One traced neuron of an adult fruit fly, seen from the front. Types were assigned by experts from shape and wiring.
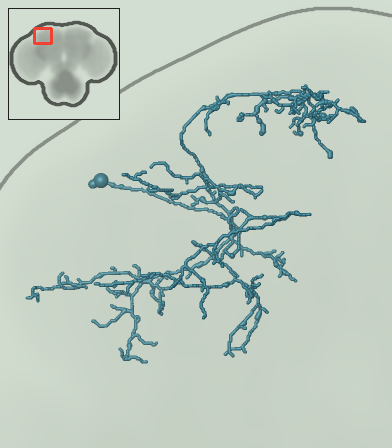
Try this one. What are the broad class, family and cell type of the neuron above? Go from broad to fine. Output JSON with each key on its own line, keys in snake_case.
{
 "broad_class": "central-brain intrinsic neuron",
 "family": "hemilineage LHp2",
 "cell_type": "LHPV6h2"
}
